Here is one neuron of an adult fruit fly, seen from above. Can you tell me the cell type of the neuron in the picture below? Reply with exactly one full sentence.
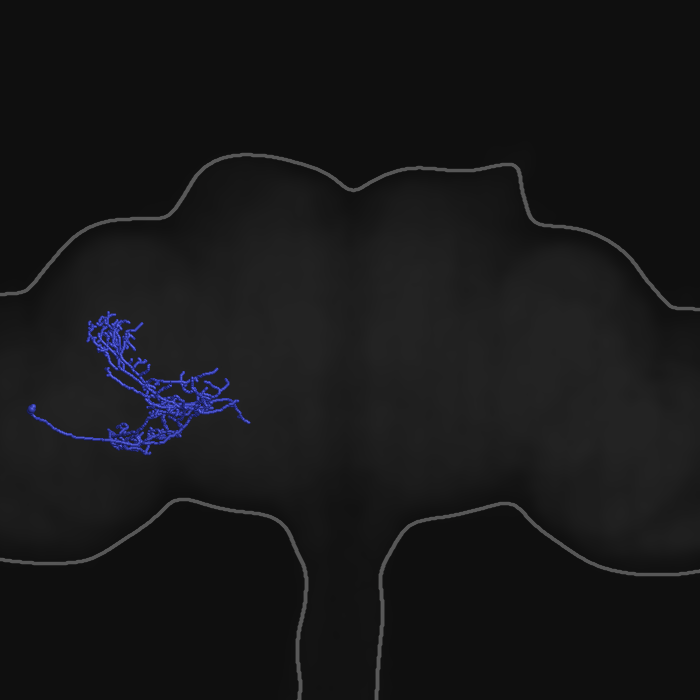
The neuron is a member of cell type CB3479.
